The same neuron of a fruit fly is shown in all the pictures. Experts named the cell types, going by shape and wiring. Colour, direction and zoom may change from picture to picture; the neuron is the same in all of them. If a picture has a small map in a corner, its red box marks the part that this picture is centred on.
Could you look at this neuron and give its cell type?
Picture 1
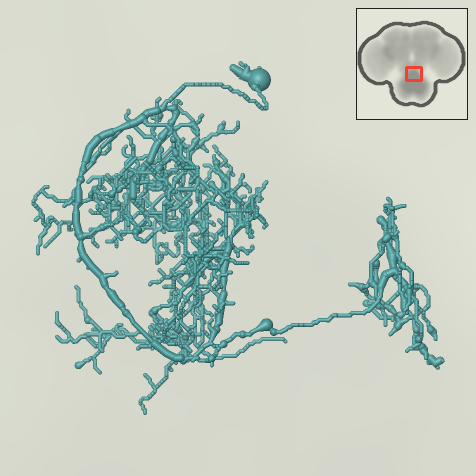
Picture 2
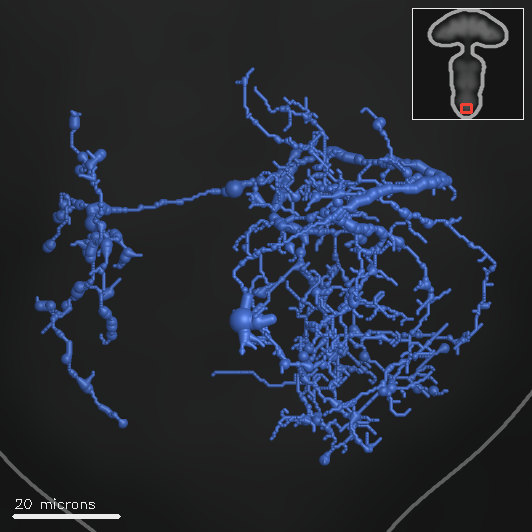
INXXX228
